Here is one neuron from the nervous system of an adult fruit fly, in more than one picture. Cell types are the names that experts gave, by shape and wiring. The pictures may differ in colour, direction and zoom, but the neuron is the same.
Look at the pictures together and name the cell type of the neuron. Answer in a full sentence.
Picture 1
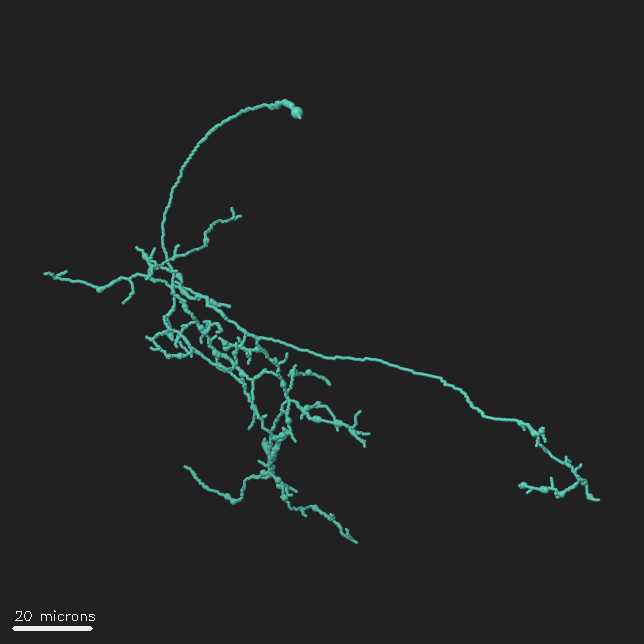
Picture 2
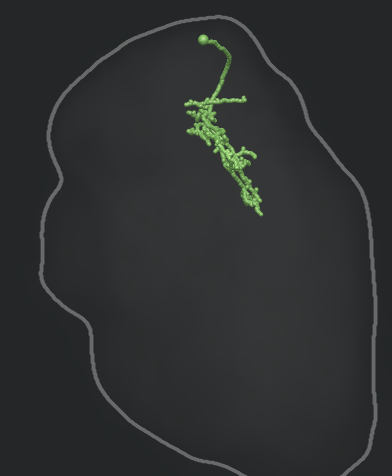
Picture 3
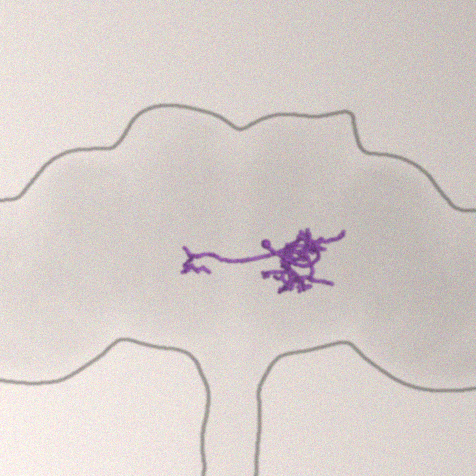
The cell type is CL186.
